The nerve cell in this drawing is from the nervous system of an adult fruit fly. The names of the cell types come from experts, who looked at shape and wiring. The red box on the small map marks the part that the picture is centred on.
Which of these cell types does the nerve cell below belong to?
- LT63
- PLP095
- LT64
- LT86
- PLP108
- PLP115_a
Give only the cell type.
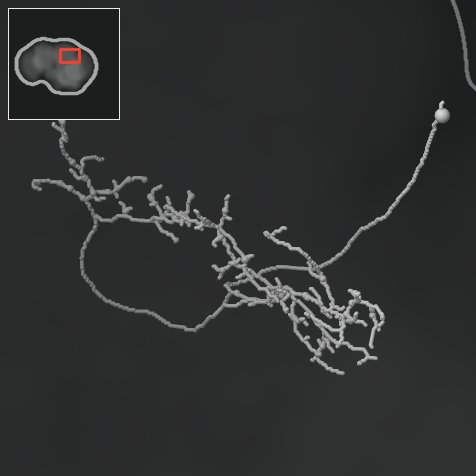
PLP115_a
